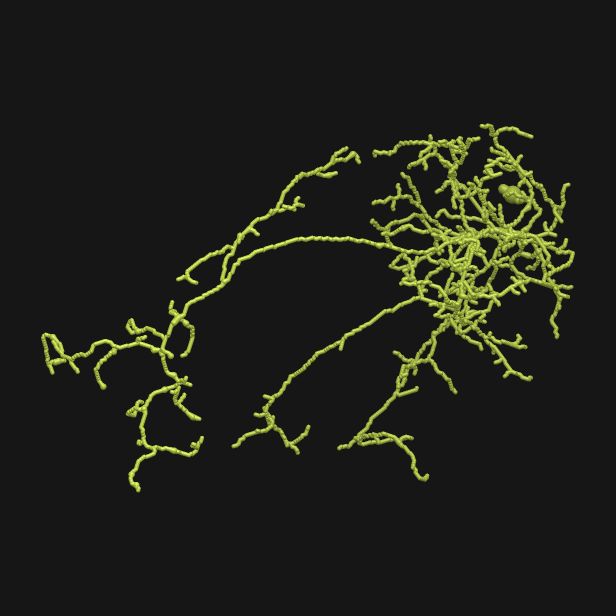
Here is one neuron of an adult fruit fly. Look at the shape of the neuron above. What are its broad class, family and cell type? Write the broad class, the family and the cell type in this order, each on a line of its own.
central-brain intrinsic neuron
hemilineage VLPl2_medial
AVLP197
